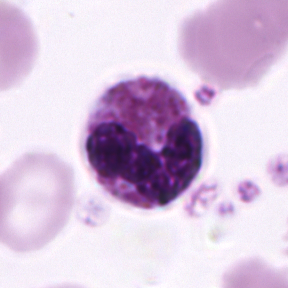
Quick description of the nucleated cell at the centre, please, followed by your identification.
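Surface: no projections. Nuclear chromatin: dense, staining dark purple; no nucleoli visible. Cytoplasm: fine purple granules. Cell: eosinophil.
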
